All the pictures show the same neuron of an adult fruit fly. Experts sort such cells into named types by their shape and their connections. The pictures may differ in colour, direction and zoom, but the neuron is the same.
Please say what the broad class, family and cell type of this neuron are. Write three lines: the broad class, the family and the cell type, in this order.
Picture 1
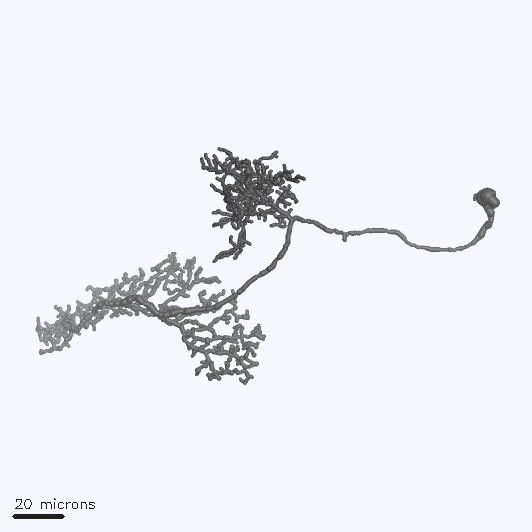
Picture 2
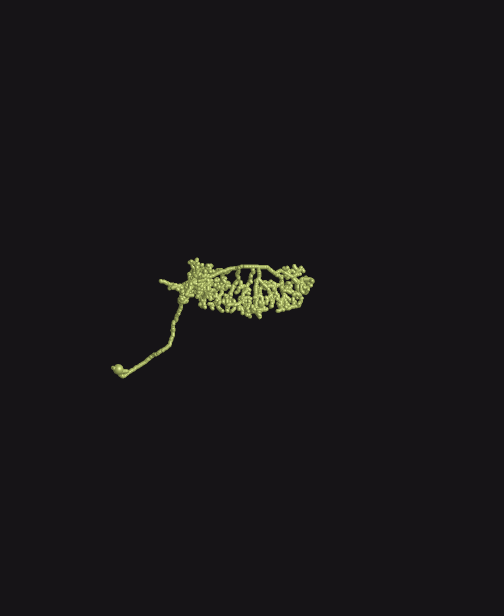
central-brain intrinsic neuron
hemilineage DL1_dorsal
FB6A_c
